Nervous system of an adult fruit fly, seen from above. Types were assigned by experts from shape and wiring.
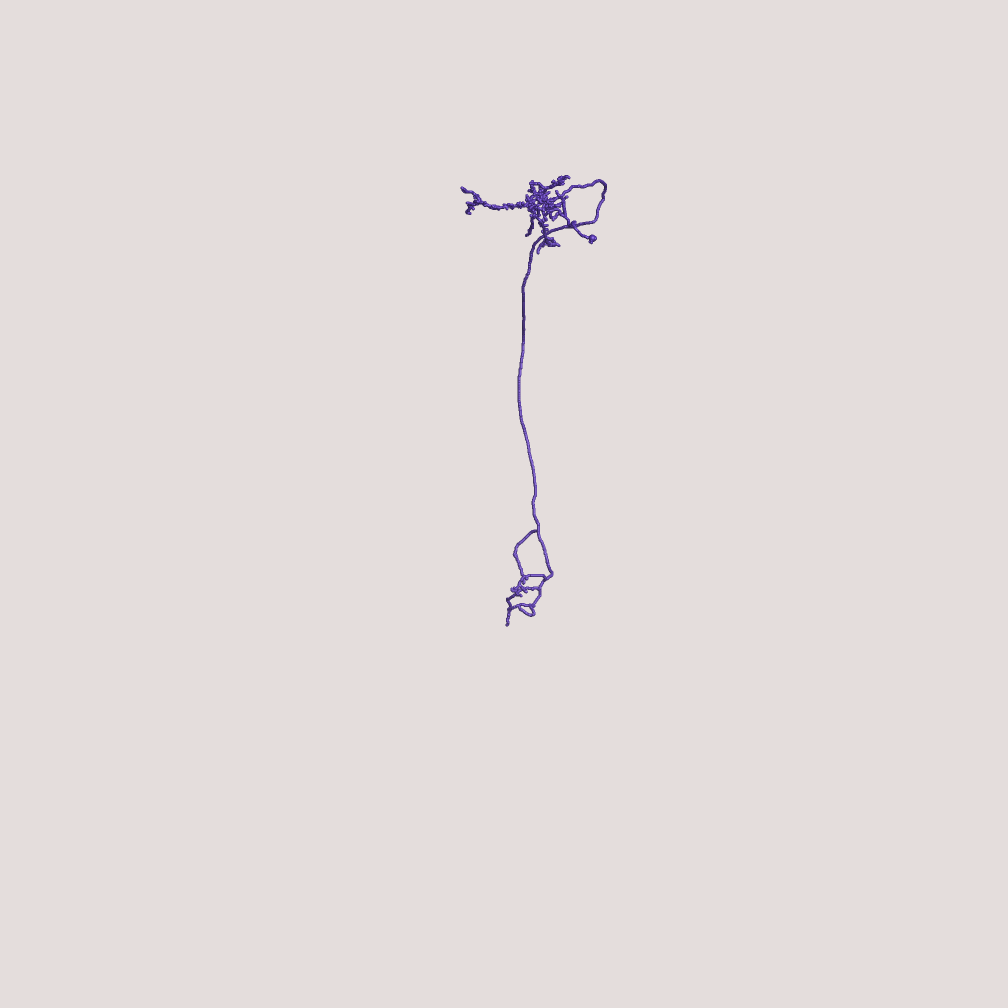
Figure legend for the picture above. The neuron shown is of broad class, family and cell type: descending neuron; hemilineage PSp3; DNpe010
